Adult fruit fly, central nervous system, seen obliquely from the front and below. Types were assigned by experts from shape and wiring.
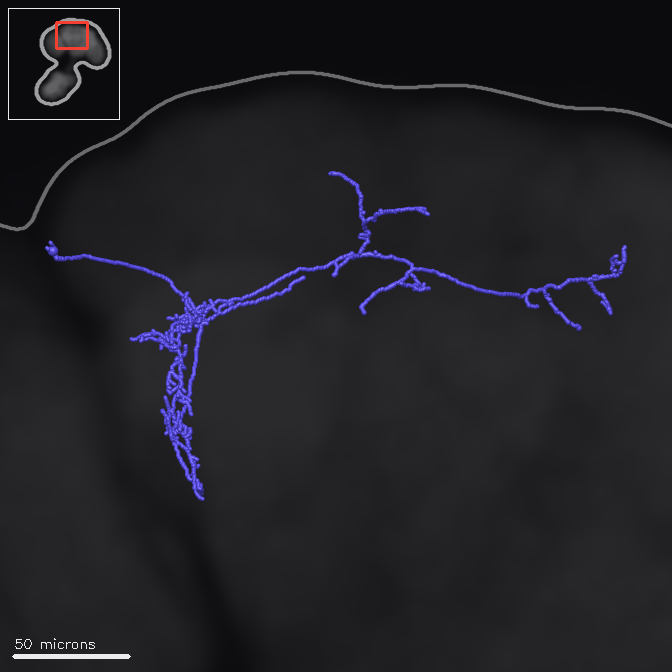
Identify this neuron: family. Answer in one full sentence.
This neuron has been assigned the family hemilineage LHp2.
